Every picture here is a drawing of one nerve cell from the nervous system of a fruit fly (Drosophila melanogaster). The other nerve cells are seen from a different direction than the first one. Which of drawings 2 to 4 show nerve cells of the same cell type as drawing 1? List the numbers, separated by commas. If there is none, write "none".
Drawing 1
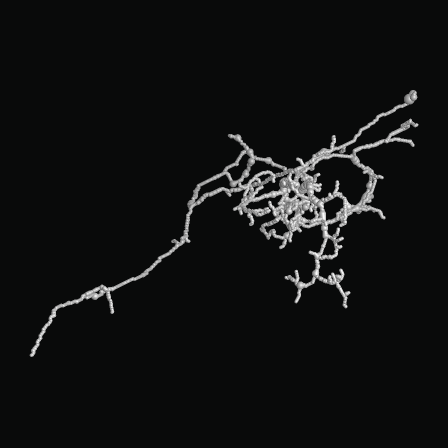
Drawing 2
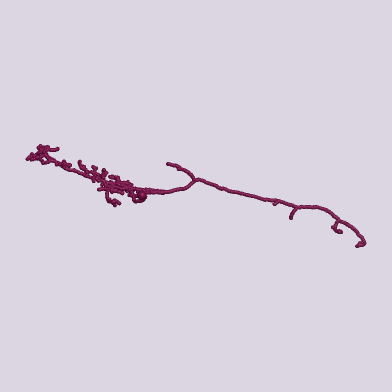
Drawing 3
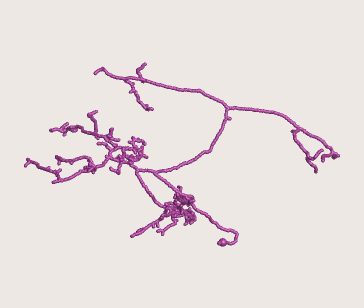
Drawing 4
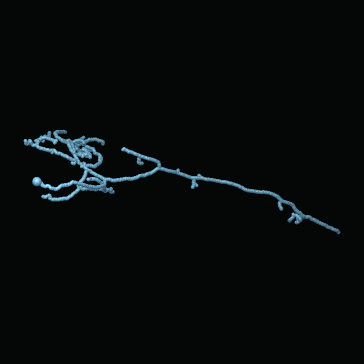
2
